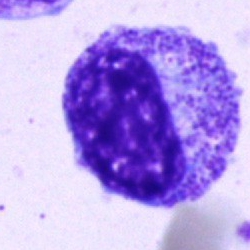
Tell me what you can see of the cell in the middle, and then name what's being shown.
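Roughly round in outline, this cell has its nucleus set toward the left side. Its cytoplasm forms a broad crescent on the right and is crowded with many purple granules. The cell is a promyelocyte.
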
